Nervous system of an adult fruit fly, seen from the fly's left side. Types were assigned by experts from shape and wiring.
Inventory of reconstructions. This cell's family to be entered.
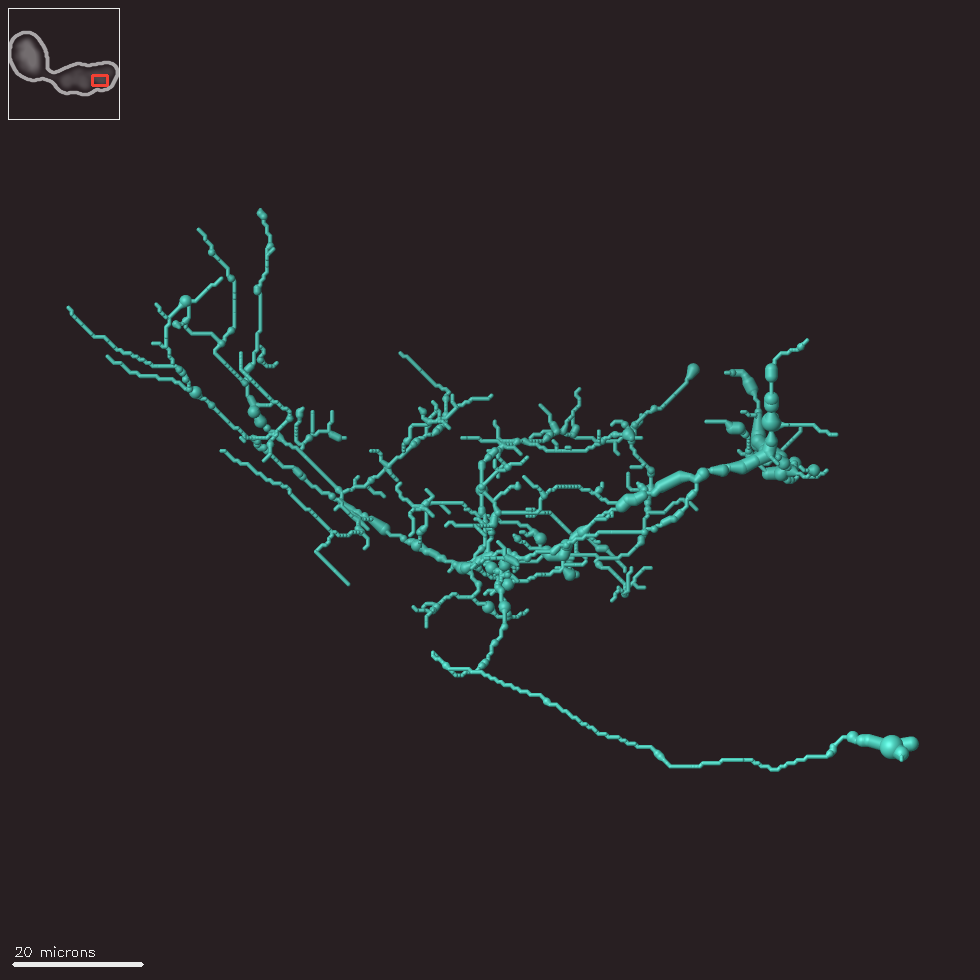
hemilineage 14A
